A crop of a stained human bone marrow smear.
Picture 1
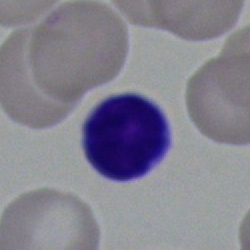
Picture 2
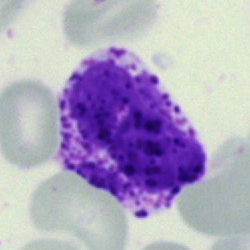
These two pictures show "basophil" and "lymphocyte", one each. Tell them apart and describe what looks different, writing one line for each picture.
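Picture 1 – lymphocyte. No granules are seen in the cell.
Picture 2 – basophil. Many dark granules lie over the nucleus and partly hide its detail.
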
